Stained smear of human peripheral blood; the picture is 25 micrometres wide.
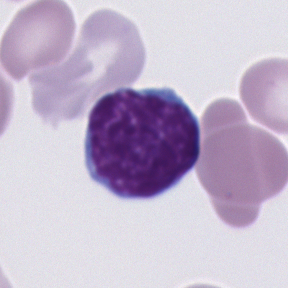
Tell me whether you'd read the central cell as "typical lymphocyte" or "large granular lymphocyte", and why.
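I'd call this a typical lymphocyte. What seems to decide it is the cytoplasm: just a thin blue rim around the nucleus, with the nucleus filling about 90% of the cell's area.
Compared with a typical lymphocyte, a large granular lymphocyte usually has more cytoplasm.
The outline looks smooth and roughly round, the cell about 10 micrometres across and the round nucleus about 10 micrometres too. The chromatin is dark purple and coarsely clumped, with paler streaks running between the darker clumps.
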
